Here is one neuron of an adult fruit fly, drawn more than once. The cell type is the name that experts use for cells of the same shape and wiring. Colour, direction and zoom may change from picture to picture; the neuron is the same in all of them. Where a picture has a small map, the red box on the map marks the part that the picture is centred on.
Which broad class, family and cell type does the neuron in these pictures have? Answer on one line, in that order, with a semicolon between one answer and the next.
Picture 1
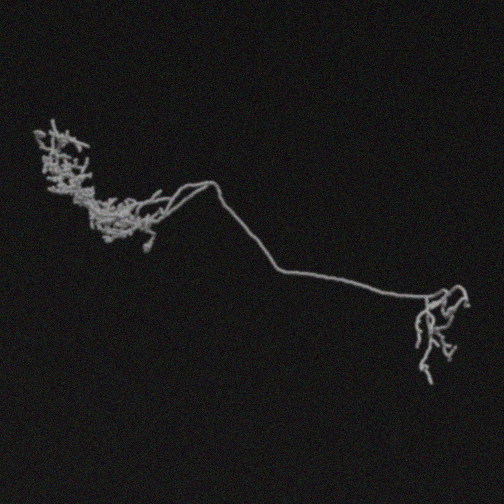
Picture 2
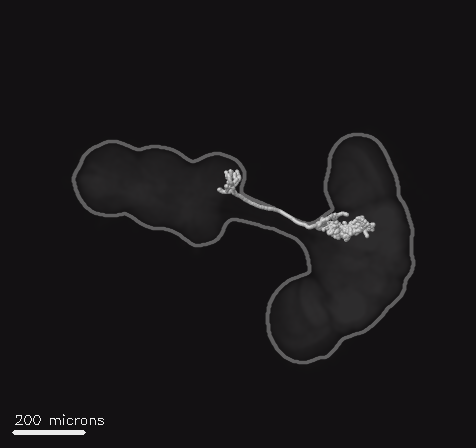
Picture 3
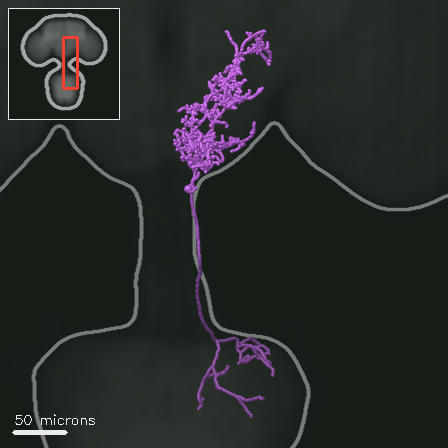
descending neuron; DNge; DNge011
